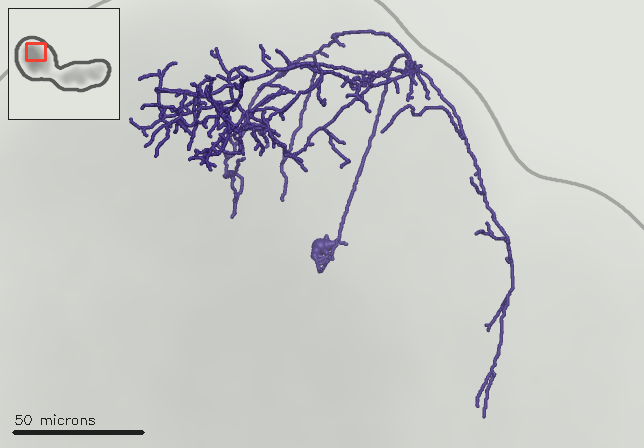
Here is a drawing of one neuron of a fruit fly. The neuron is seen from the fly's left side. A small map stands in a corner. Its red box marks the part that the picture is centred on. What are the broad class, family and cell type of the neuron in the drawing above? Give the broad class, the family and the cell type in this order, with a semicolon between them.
central-brain intrinsic neuron; hemilineage SLPav1_lateral; LNd_b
